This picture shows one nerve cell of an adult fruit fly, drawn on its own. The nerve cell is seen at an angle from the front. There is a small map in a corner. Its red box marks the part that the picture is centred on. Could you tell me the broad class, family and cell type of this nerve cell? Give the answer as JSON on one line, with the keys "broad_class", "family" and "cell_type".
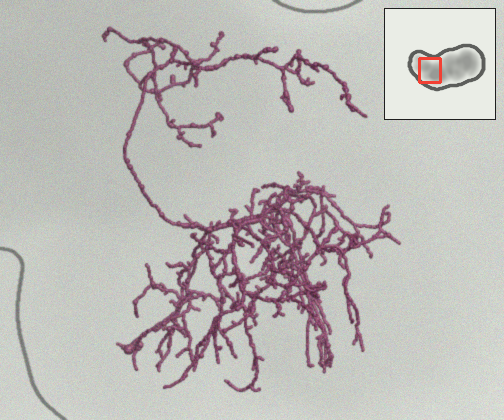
{"broad_class": "nerve-cord intrinsic neuron", "family": "hemilineage 12A", "cell_type": "IN12A015"}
